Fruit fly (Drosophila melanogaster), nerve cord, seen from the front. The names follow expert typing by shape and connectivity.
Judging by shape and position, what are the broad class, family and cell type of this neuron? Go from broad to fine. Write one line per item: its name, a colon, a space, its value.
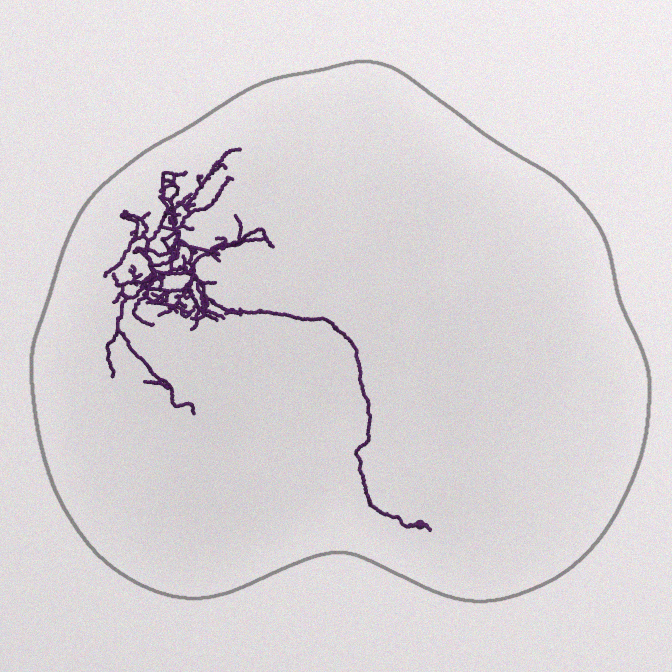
broad class: nerve-cord intrinsic neuron
family: hemilineage 06B
cell type: IN06B066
